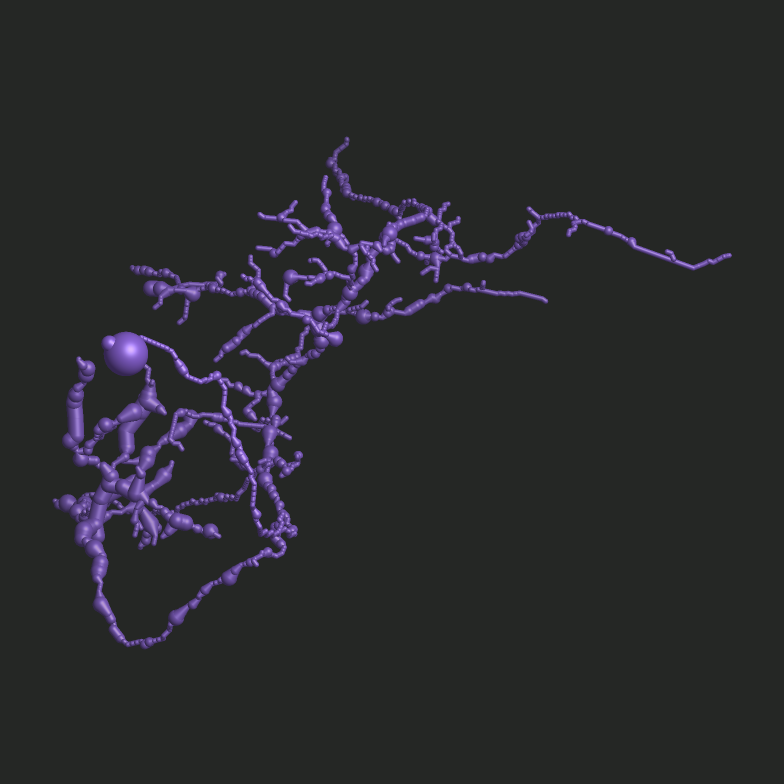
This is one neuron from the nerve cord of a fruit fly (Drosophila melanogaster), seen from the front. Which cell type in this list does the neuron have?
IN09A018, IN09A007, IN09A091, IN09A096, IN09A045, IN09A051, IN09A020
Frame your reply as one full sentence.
This neuron is a cell of type IN09A045.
